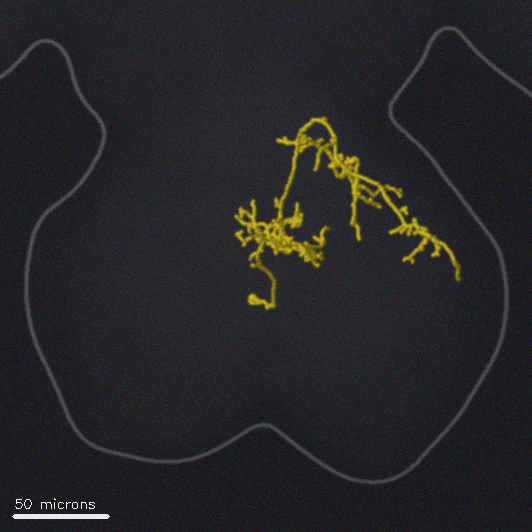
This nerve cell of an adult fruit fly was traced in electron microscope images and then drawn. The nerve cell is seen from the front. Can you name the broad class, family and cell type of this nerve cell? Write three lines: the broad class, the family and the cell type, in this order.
nerve-cord intrinsic neuron
hemilineage 06B
IN06B064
